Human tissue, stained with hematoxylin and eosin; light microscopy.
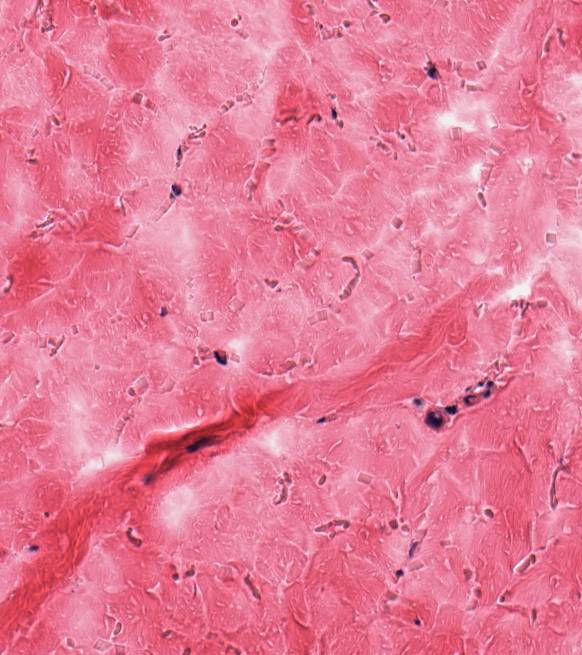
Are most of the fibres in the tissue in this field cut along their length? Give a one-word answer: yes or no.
No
